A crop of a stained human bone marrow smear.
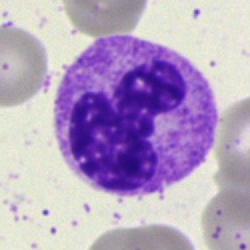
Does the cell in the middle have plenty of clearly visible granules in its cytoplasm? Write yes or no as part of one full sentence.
Yes, the cytoplasm of the cell is rich in visible granules.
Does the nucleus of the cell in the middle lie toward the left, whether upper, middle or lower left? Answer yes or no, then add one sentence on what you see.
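Yes. The widest band of cytoplasm lies on the right side of the nucleus.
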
